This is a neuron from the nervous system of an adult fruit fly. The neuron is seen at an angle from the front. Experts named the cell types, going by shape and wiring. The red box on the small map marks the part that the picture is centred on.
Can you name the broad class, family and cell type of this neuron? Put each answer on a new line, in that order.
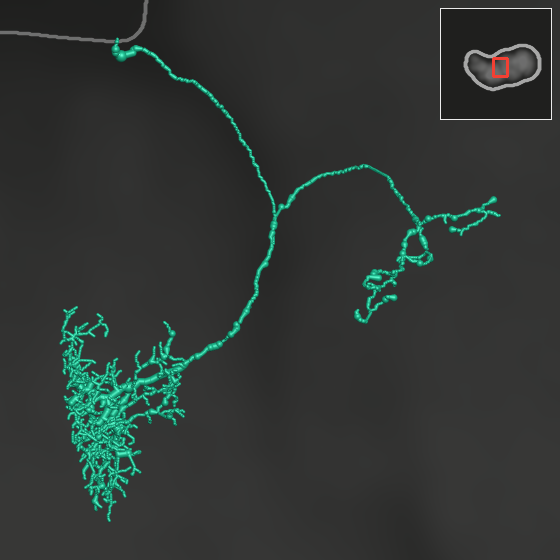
visual projection neuron
hemilineage VPNp3
LC11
